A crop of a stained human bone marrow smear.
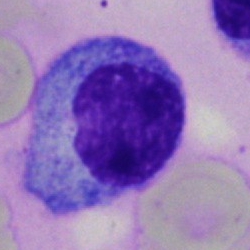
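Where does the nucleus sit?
Off-centre, toward the right; the blue-grey cytoplasm forms a broad crescent along its left side.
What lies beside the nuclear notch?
A paler zone in the cytoplasm.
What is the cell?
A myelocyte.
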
